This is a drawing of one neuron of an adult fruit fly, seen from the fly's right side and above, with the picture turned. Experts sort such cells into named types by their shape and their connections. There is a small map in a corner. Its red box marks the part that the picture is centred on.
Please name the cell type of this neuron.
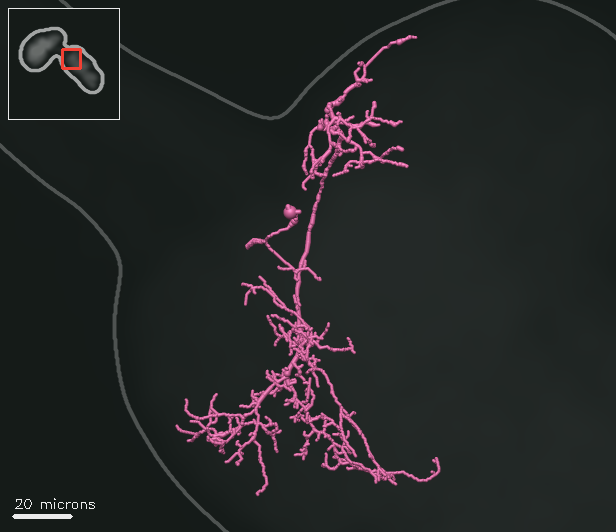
IN01A038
